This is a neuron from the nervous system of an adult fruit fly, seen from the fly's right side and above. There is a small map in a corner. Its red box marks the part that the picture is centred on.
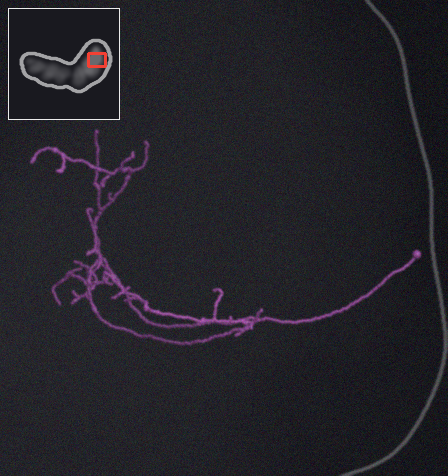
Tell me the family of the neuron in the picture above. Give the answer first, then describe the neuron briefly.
The family is hemilineage LALa1_posterior. Its broad class is central-brain intrinsic neuron. The cell body can be seen on the right of the picture. In this view it is wider than it is tall.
